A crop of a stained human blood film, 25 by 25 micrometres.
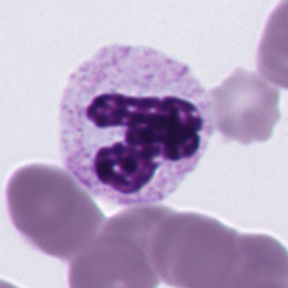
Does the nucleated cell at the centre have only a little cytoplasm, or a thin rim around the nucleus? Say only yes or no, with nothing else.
No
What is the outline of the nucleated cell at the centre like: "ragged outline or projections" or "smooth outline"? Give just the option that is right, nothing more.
Smooth outline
